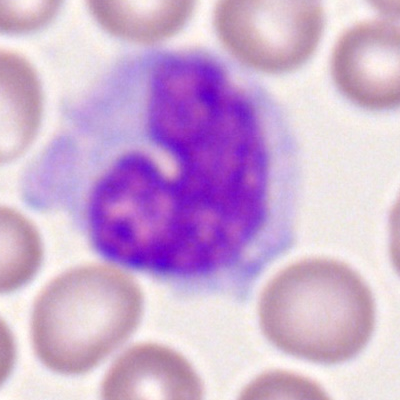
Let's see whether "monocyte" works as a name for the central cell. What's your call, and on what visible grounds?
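Deciding: a deep notch enters the nucleus from the left.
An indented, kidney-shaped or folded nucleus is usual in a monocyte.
Second: mottled chromatin, paler patches among the purple; against lymphocyte.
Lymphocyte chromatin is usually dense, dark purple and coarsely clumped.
Verdict: monocyte fits. No coarse granules are present; this suits either name.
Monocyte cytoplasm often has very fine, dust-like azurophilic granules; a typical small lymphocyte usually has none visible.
Also seen: an irregular outline and pale greyish-blue cytoplasm.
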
